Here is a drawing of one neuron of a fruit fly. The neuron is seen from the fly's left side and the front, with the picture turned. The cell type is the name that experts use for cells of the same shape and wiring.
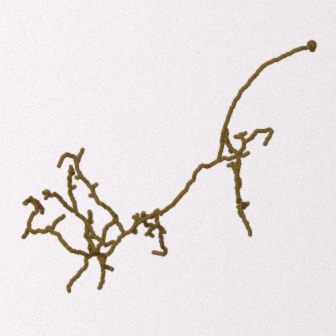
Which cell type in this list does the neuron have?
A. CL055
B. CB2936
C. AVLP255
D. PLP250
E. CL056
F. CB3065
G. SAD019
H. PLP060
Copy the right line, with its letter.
G. SAD019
